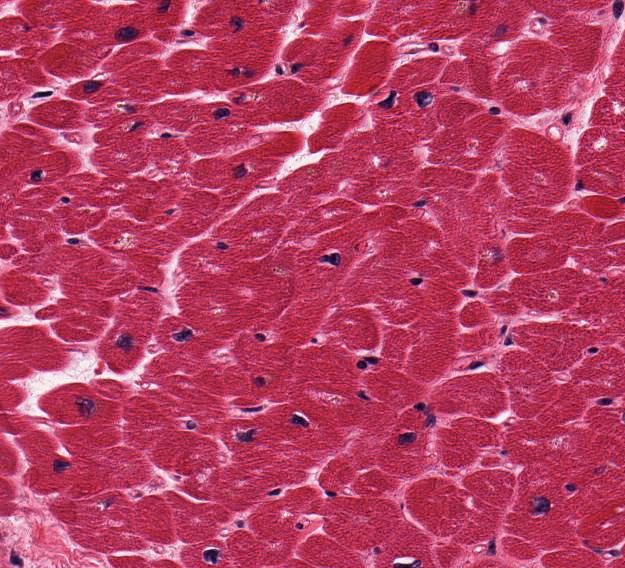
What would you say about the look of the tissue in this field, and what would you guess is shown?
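Whole field filled by muscle fibres, mostly cut in cross-section. Where a nucleus shows, it is single and near the centre of the profile. Some fibres: small pale zone beside the nucleus holding fine yellow-brown granules. Small, dark, elongated nuclei in the narrow spaces between fibres. Tissue: left ventricle of the heart.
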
